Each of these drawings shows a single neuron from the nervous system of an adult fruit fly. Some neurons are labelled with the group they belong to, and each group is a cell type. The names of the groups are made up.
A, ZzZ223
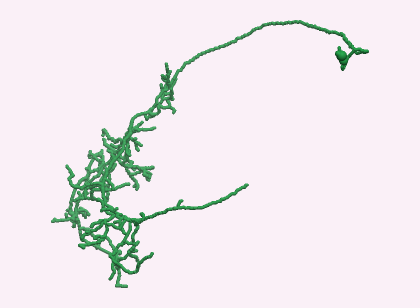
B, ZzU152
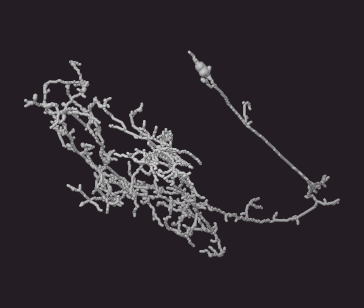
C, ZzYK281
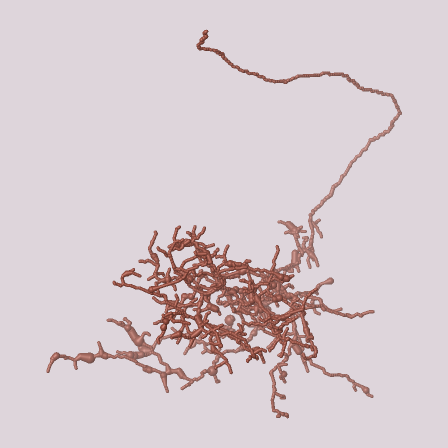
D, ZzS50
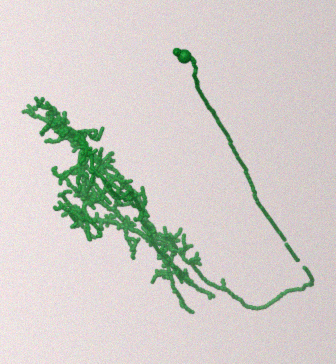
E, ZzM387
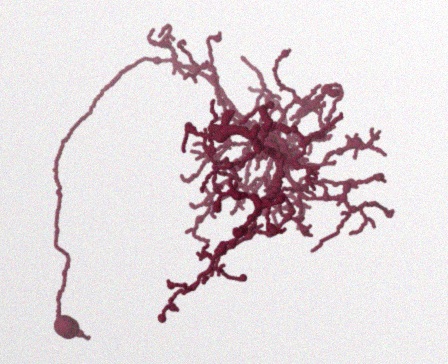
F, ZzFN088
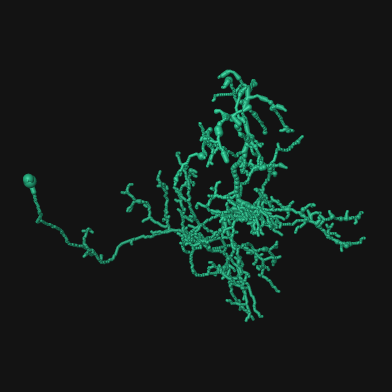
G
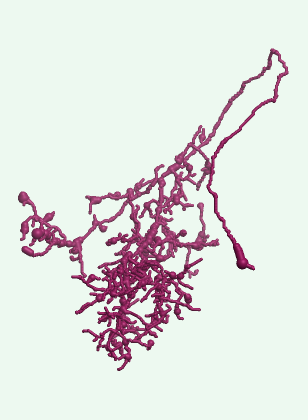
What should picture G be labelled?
ZzYK281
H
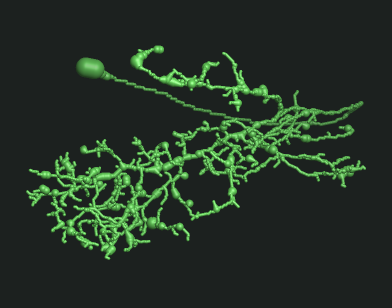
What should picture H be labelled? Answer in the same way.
ZzYK281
